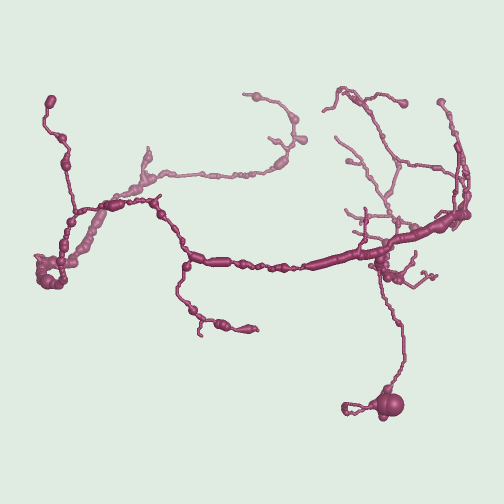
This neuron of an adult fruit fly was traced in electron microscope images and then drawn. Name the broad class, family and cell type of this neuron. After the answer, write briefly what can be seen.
It is a nerve-cord intrinsic neuron. The family is hemilineage 13A. It is of cell type IN13A043. The cell body is at the lower right of the picture. As drawn here it is wider than it is tall.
